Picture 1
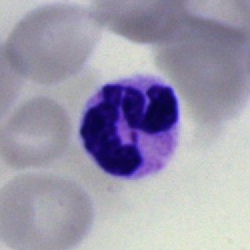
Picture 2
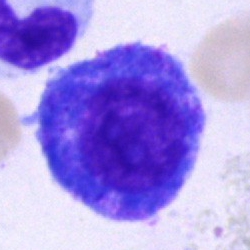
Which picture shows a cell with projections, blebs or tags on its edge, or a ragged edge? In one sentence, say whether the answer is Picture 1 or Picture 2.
The cell of Picture 2 has a border that is ragged or frayed, or bears projections, blebs or tags.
